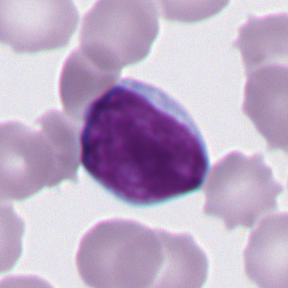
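Typical lymphocyte, central cell, stained human peripheral blood smear. Nucleus fills most of the cell; nuclear outline smooth, no notch or lobe. Chromatin dark purple, faint lighter patches scattered through it. Cell outline smooth, no surface projections.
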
